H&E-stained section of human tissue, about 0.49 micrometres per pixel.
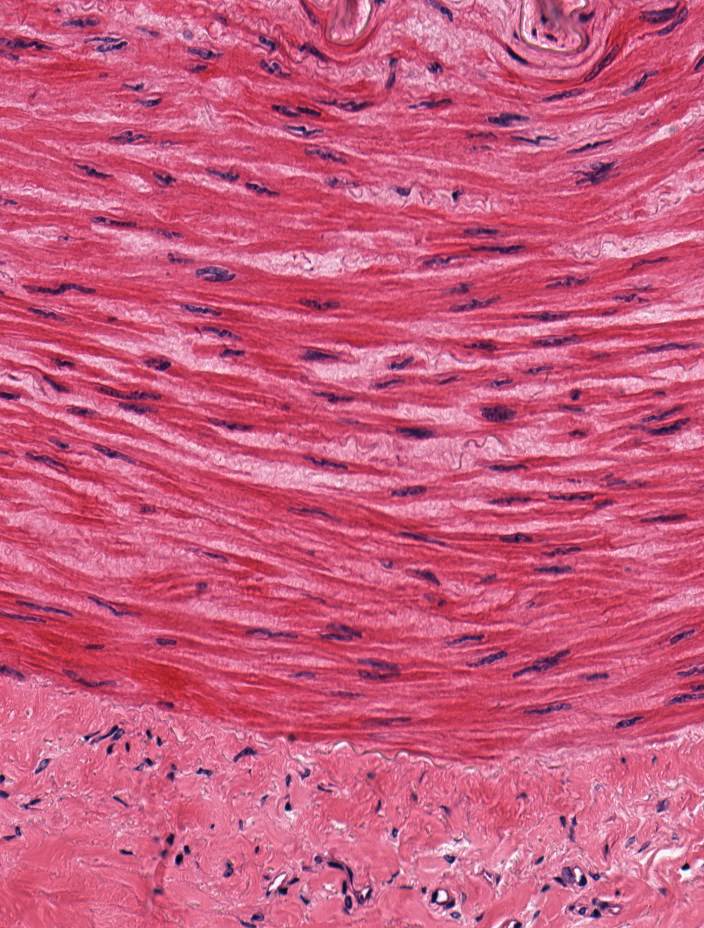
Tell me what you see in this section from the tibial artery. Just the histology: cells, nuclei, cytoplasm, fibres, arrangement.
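A broad band of smooth muscle occupies the upper three quarters, with looser connective tissue beneath. Elongated, dark purple nuclei lie parallel to the cells' long axis; the cytoplasm is strong pink-red. Thin wavy lines run between the cells, parallel to them.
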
